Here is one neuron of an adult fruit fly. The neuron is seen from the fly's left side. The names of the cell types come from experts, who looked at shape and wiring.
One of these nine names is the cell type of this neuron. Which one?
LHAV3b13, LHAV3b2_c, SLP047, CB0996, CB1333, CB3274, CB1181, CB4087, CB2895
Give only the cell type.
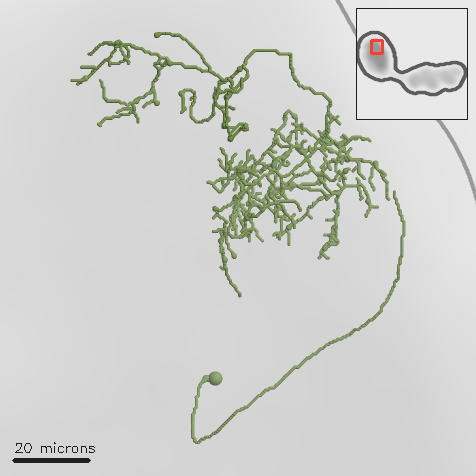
LHAV3b2_c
